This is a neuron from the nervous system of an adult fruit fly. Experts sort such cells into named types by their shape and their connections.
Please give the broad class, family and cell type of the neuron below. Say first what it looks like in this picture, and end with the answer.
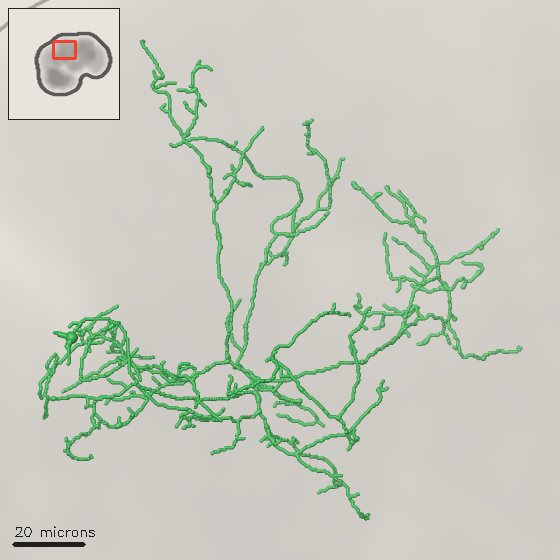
The cell body is on the left of the picture. By the scale bar it is about 140 microns wide in this view. It is a central-brain intrinsic neuron. The family is hemilineage VLPl2_medial. The cell type is CB1691.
